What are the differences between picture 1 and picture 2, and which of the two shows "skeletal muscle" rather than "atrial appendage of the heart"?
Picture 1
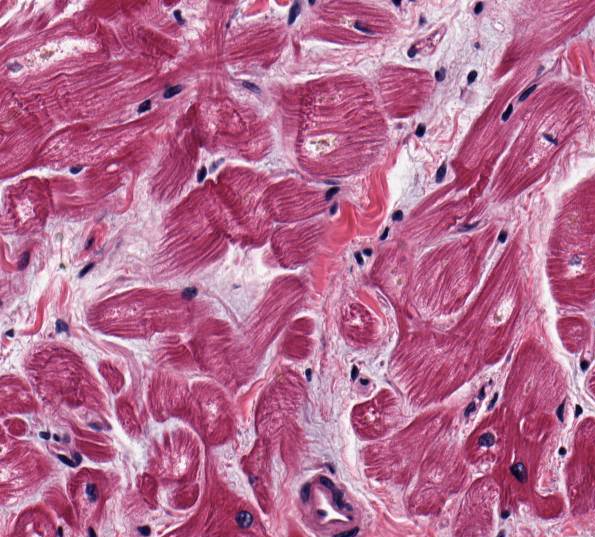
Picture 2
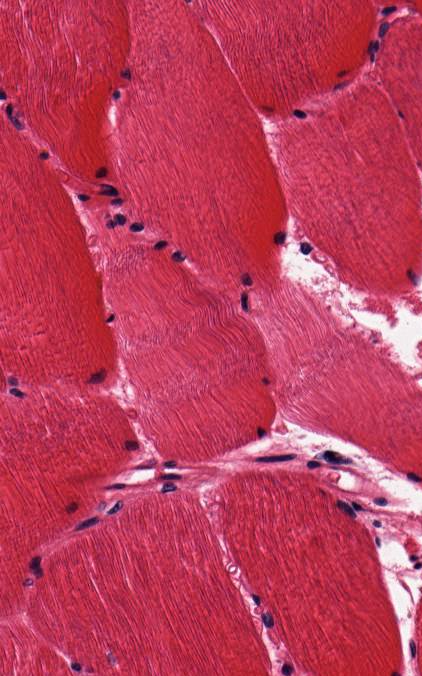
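Here the first picture shows the atrial appendage of the heart, and the second shows skeletal muscle. In the atrial appendage, follow the fibres and you will see them running in many directions, cut lengthwise, obliquely and crosswise. Their cytoplasm stains deep pink-red, and many of the crosswise-cut fibres have a pale central zone. Small, dark, elongated nuclei lie scattered in the spaces between the fibres.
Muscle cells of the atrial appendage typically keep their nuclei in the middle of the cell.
The skeletal muscle is laid out quite differently: large fibres are closely packed across the field, with only narrow spaces between them. Their cytoplasm takes a deep, even red with eosin, and each fibre carries fine parallel fibrillar lines along its length. Its nuclei are small, dark and flattened, sitting at the edges of the fibres.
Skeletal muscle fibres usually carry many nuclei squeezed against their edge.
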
